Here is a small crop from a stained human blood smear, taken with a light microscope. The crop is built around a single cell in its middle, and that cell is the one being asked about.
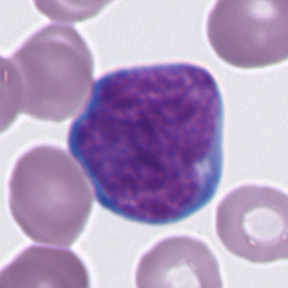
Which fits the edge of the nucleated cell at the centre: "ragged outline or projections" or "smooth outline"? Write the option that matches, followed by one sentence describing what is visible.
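Smooth outline. The cell surface is smooth, without projections.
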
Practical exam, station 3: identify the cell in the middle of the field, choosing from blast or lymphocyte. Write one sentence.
The centrally located cell in the crop is a blast.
